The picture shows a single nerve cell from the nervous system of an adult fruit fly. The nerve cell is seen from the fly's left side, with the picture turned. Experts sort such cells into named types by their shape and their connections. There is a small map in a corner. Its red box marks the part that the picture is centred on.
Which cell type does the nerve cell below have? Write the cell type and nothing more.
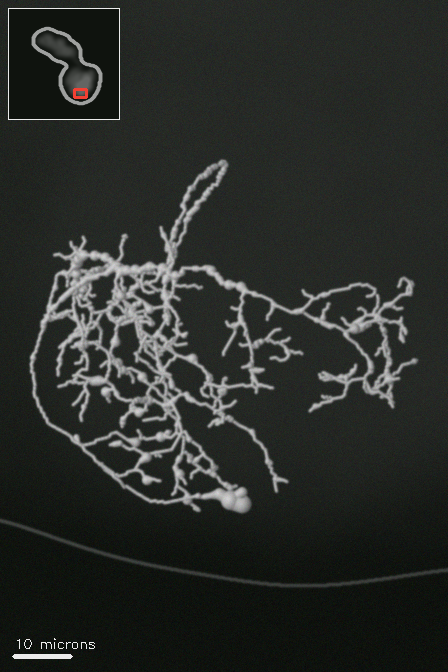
SMP348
